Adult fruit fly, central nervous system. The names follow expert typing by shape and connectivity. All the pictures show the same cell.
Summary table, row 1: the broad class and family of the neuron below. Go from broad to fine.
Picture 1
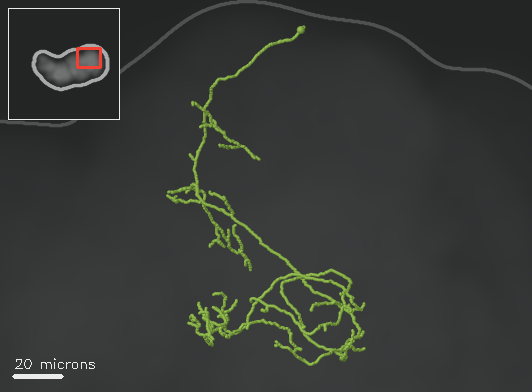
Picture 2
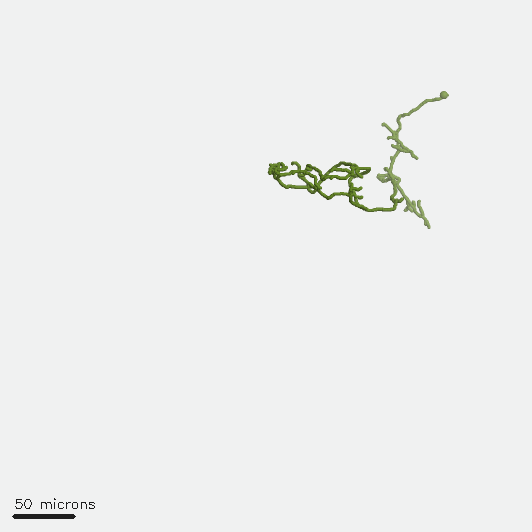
central-brain intrinsic neuron; class Kenyon Cell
